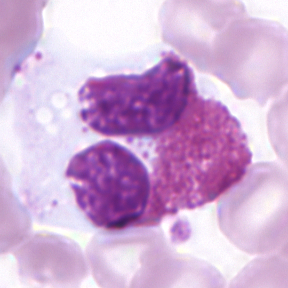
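Eosinophil with a nucleus of two separate lobes, one lying above the other. Its granules are closely packed in the right part of the cell, while several small, round, clear vacuoles lie in the pale left part of the cytoplasm.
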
